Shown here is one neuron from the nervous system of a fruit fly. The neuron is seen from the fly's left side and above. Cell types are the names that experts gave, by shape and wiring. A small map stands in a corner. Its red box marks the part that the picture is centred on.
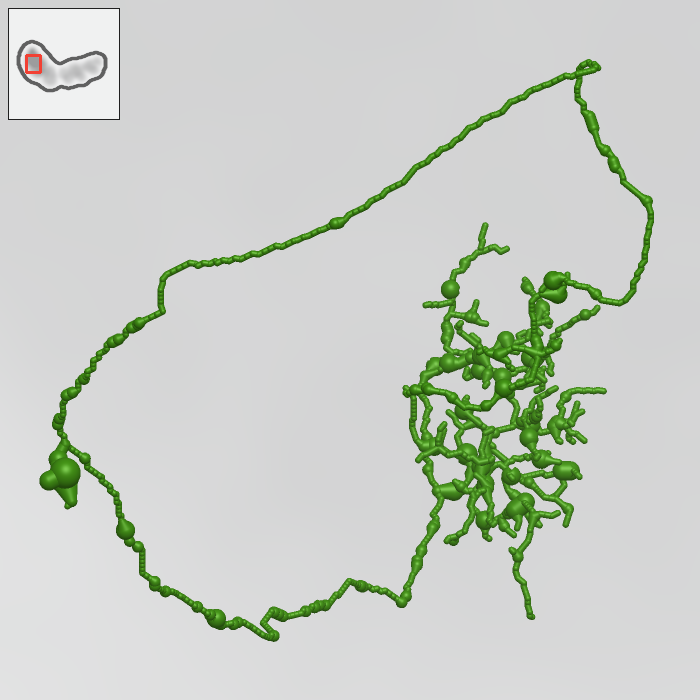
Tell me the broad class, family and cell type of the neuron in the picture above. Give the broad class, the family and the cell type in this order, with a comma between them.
optic-lobe intrinsic neuron, MeLo, MeLo7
